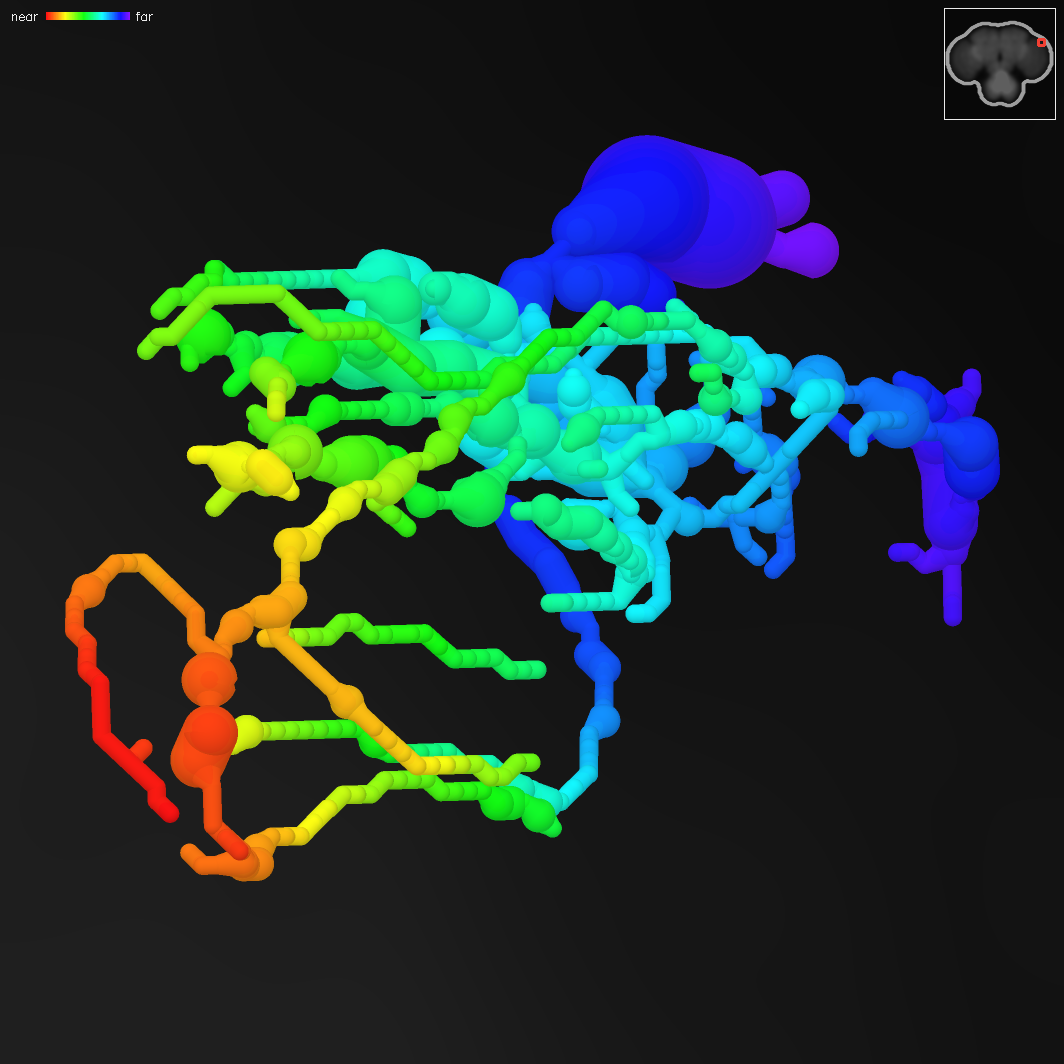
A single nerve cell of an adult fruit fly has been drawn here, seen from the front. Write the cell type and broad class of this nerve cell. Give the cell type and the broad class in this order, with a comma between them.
Lai, optic-lobe intrinsic neuron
